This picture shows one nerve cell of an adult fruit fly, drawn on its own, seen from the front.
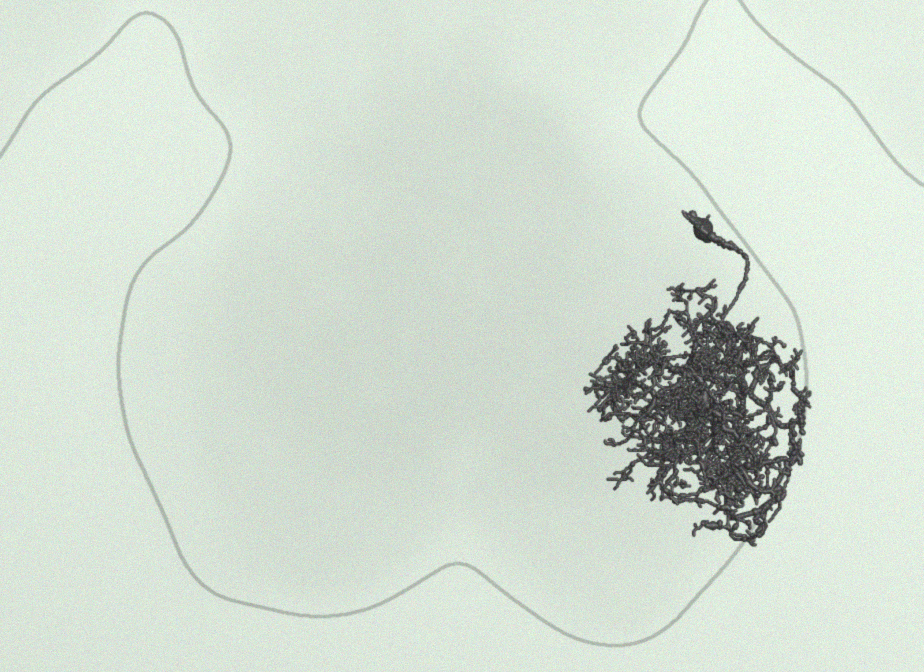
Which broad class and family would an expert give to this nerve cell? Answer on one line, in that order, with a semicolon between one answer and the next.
nerve-cord intrinsic neuron; hemilineage 19A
